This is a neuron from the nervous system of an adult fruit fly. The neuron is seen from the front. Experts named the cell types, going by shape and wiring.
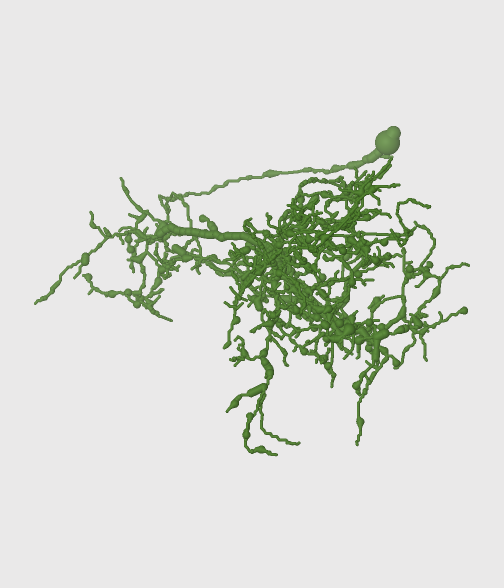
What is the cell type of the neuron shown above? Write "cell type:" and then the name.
cell type: CRE102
